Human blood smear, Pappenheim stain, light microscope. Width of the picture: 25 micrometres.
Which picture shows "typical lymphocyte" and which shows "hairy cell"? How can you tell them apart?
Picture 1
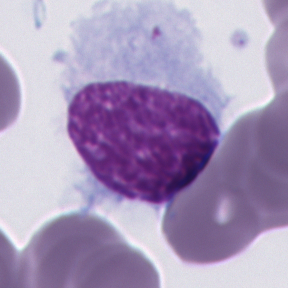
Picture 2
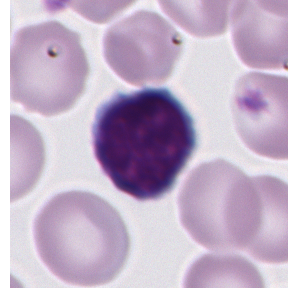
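Two cells: hairy cell (picture 1), typical lymphocyte (picture 2). Hairy cell: cytoplasm pale blue-grey, edge ragged with fine hair-like projections. Red cell touching lower right edge of its nucleus. Typical lymphocyte: nucleus roughly round, about 9 micrometres across, no lobes, no deep indentation. Chromatin dense, dark purple; small paler patches give a clumped look; no distinct nucleoli. Cytoplasm only a very thin blue rim at nuclear edge; no granules visible. Outline slightly uneven and bumpy, not perfectly smooth.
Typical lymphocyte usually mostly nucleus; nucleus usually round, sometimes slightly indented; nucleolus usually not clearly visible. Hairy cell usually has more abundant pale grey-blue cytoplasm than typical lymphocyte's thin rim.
Main differences: hair-like projections at hairy cell's cytoplasmic edge versus slightly bumpy lymphocyte outline; pale blue-grey cytoplasm versus very thin blue rim.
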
